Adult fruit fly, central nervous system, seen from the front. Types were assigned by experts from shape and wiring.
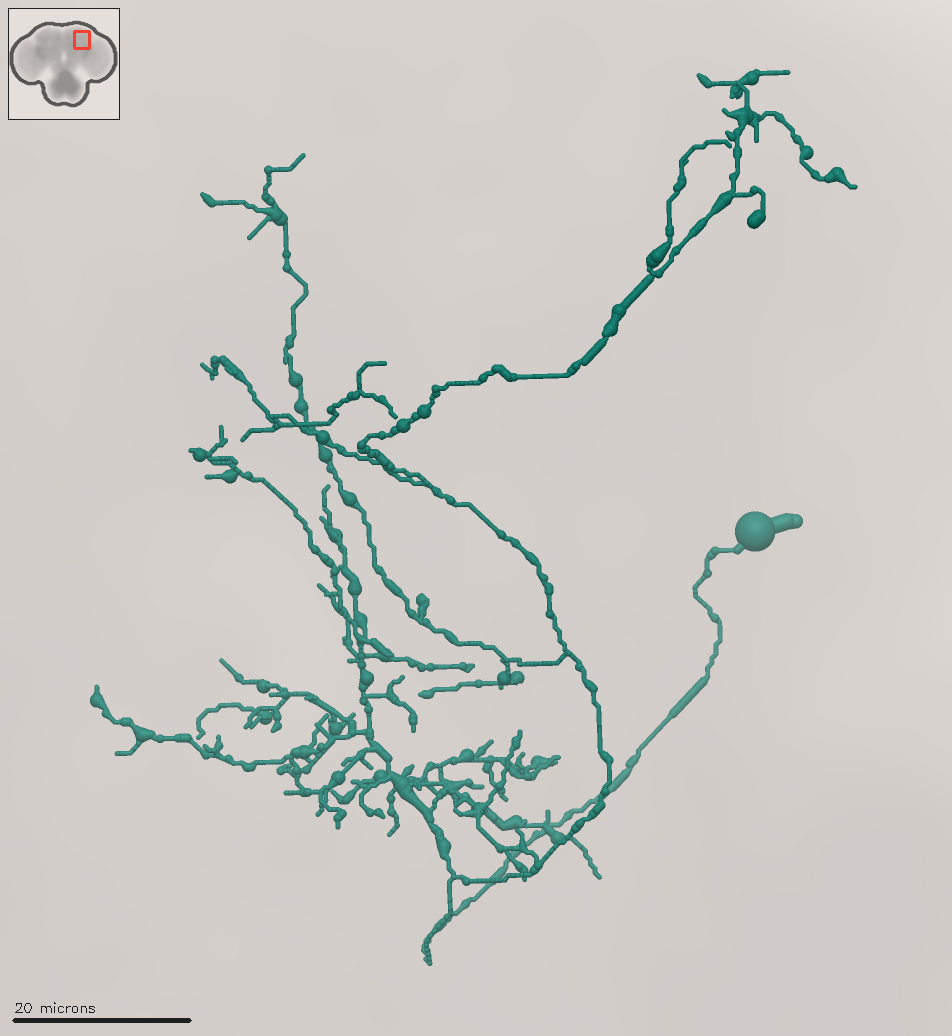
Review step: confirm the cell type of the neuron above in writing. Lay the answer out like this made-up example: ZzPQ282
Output: CB2495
